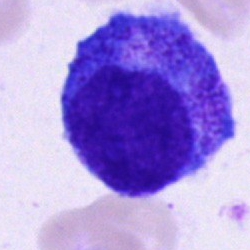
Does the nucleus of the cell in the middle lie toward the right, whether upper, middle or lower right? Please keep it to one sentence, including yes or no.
No, on the left side of the cell lies its nucleus.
